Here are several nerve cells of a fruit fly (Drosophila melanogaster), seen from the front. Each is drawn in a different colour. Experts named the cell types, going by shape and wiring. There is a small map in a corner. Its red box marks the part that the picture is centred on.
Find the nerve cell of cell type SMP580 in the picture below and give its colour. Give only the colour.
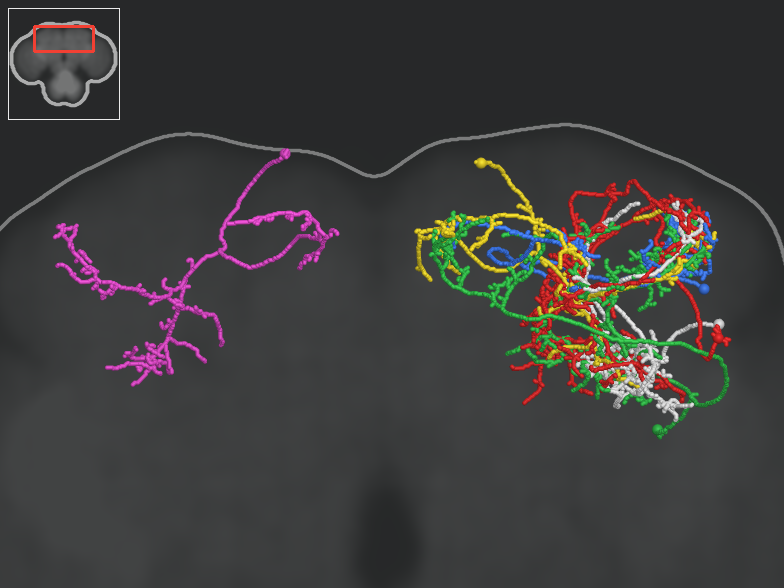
green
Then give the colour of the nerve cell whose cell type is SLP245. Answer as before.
blue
